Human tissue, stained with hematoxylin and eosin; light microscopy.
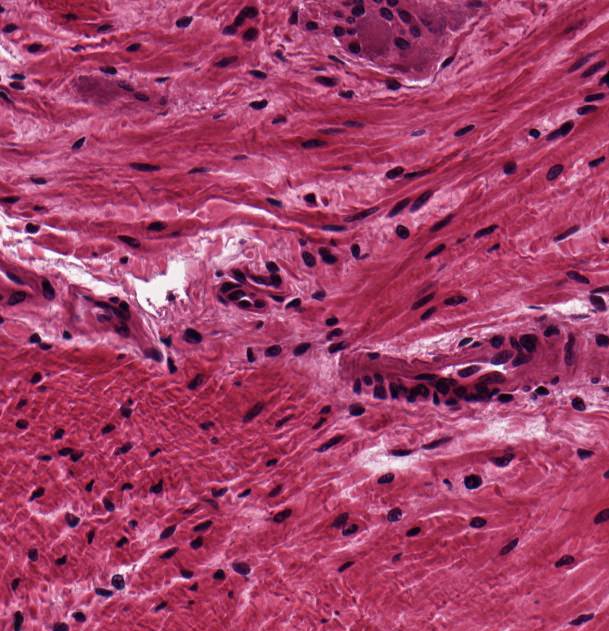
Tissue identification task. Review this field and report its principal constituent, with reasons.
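Oh, that's smooth muscle. It's all interlacing bundles of pink-staining fibres, with no epithelium and no fat cells anywhere. Where the fibres are cut lengthwise, the nuclei are dark, elongated and cigar-shaped with blunt ends.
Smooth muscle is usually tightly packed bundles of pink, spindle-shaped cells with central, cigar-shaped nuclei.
There's also a small irregular white cleft just left of centre, among fine white splits between the bundles.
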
